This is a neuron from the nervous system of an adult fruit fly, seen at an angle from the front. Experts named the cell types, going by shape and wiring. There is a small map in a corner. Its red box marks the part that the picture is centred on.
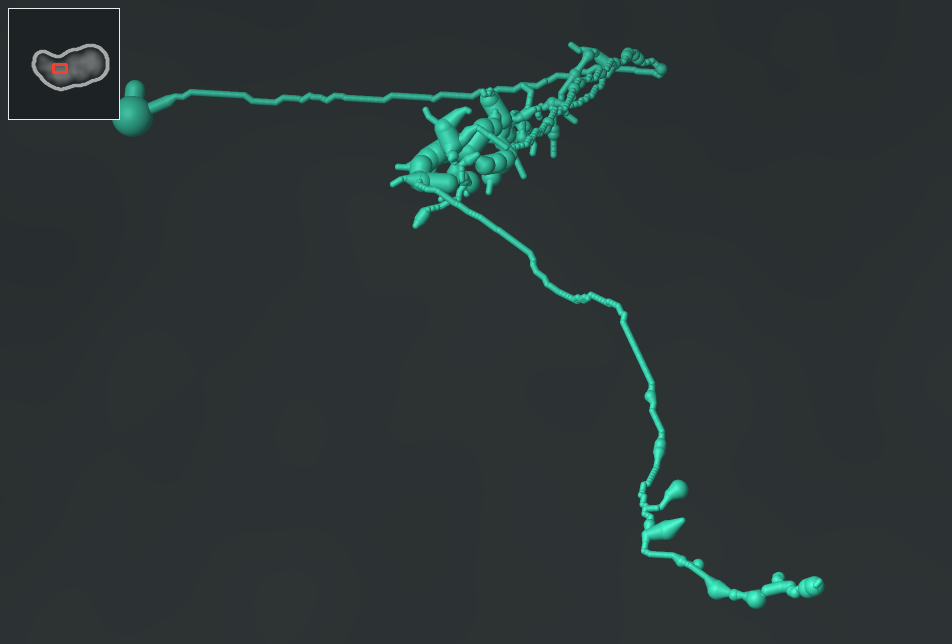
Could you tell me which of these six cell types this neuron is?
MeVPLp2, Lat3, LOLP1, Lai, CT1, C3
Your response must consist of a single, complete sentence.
This particular neuron has the cell type C3.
